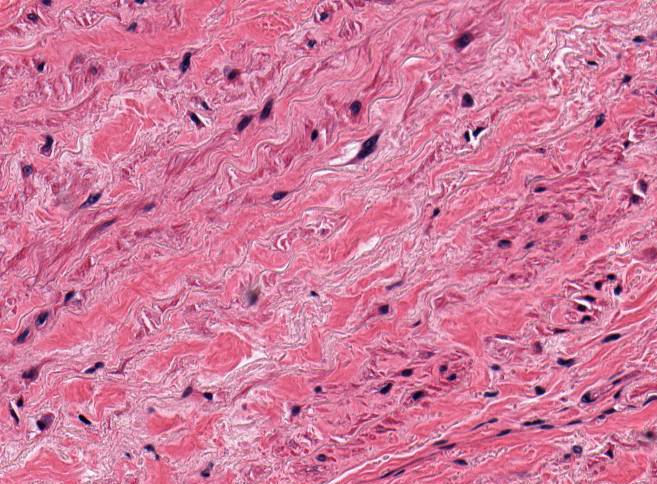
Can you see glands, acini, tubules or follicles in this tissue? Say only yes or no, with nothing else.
No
